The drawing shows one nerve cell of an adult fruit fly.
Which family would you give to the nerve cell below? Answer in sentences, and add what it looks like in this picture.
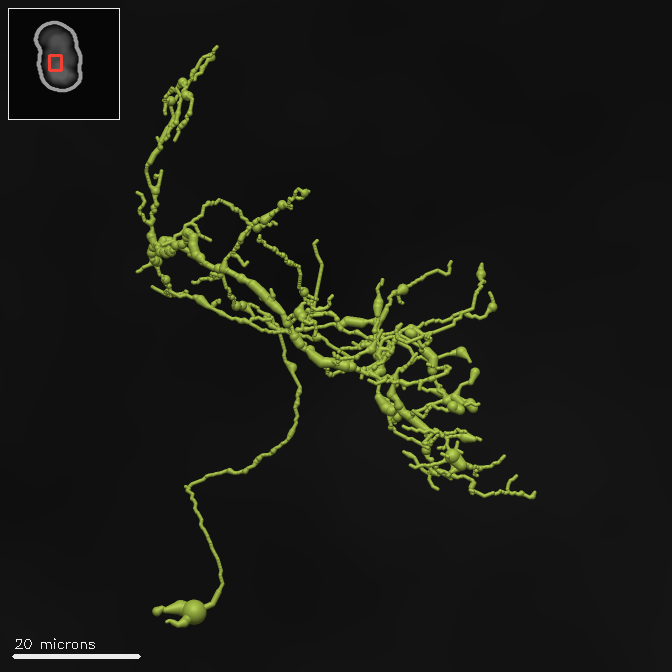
The family is hemilineage WEDa1. This is a central-brain intrinsic neuron. Its cell body lies at the lower left of the picture. From top to bottom in the picture it spans about 95 microns. Dozens of branch ends can be seen.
